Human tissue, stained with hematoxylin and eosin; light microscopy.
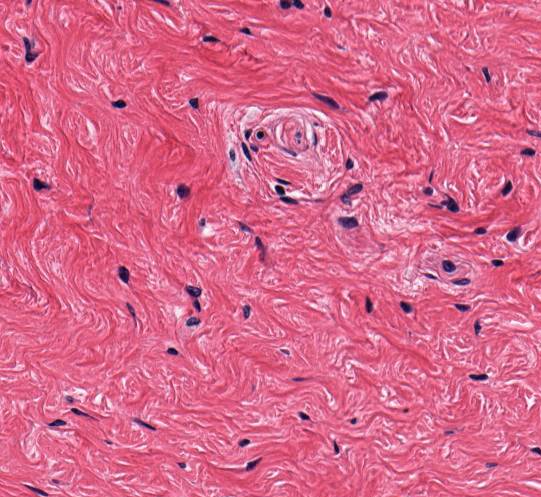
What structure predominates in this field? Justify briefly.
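The field consists of dense connective tissue. Densely packed, strongly eosinophilic collagen bundles fill it, wavy and interlacing in varying directions. Cells are sparse, with small dark nuclei thinly scattered, mostly slender, spindle-shaped to slightly oval, as in fibroblasts.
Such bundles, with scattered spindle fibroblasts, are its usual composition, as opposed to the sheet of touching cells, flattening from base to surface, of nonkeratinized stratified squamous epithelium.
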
